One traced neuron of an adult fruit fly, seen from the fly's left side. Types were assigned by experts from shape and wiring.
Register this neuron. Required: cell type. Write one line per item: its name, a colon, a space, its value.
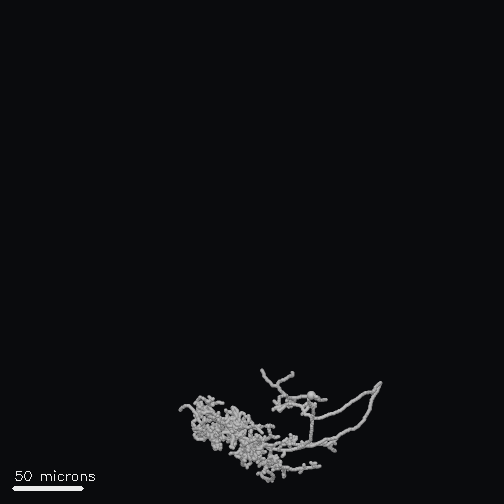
cell type: GNG199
